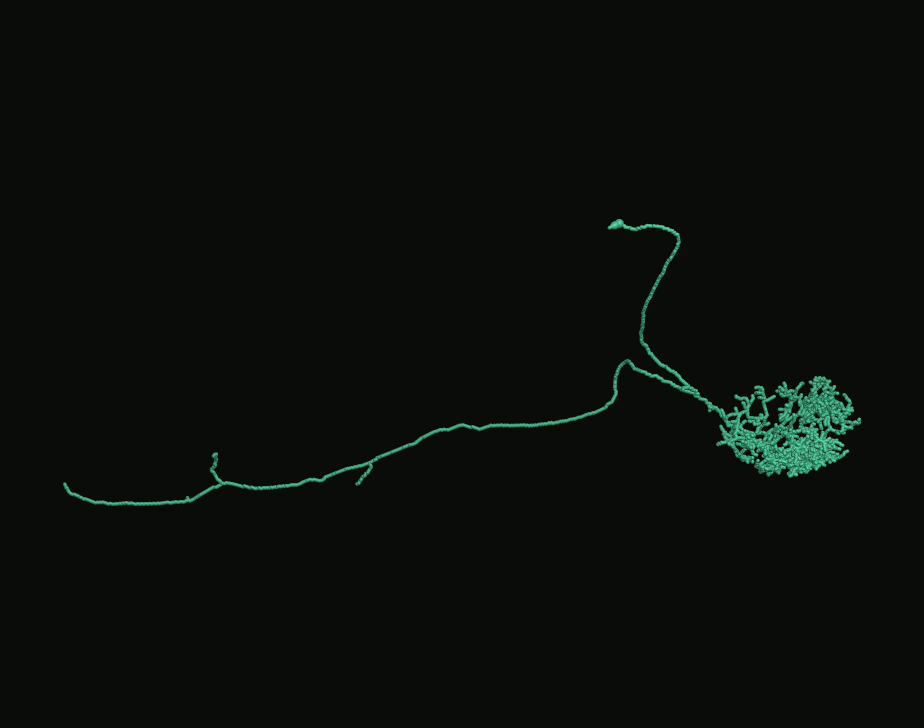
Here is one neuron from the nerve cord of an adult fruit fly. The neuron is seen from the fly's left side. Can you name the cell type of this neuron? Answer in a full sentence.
The cell type is IN23B025.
